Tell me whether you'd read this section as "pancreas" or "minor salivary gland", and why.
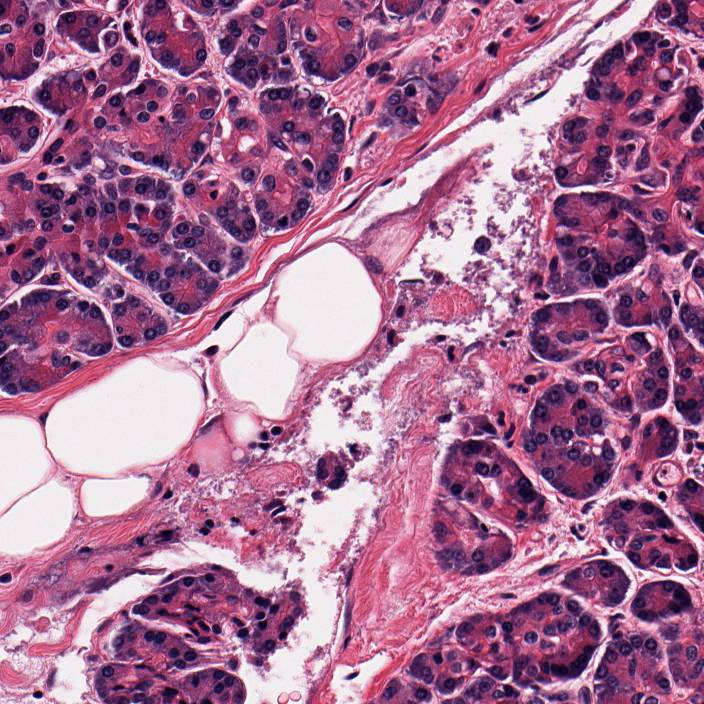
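This is pancreas.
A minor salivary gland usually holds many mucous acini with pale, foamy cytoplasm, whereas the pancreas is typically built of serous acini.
Here the acinar cells have abundant deep pink-purple cytoplasm rather than pale, foamy cytoplasm. The acini are small, rounded, closely packed clusters of cells parted by thin clefts, and their nuclei are round, dark and of fairly uniform size. In the septum, wavy pink collagen fibres run parallel to its long axis.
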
